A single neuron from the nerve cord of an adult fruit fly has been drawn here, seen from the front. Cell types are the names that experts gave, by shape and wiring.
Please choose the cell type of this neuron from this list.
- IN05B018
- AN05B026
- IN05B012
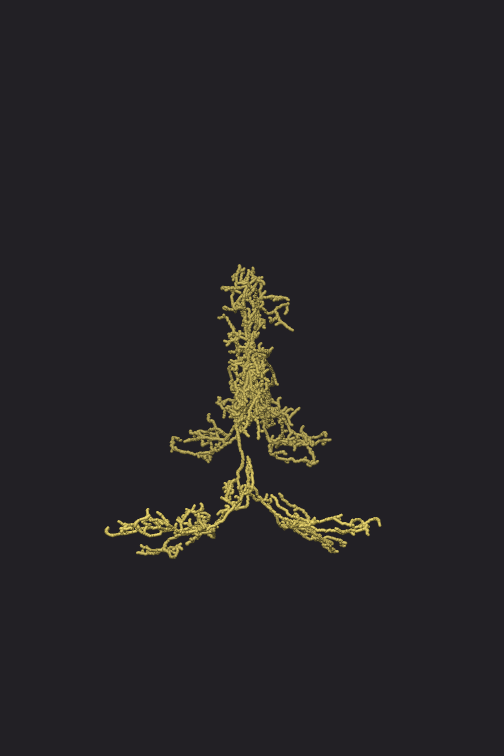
IN05B018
